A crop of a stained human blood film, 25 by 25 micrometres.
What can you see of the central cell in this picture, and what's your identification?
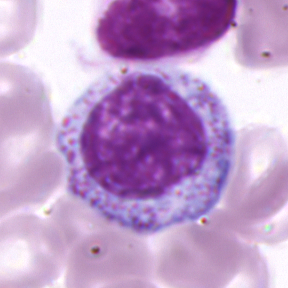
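Many fine reddish-purple granules are scattered through the cytoplasm. The nucleus occupies most of the cell and shows no distinct nucleoli. No vacuoles appear in the cytoplasm. It is a myelocyte.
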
